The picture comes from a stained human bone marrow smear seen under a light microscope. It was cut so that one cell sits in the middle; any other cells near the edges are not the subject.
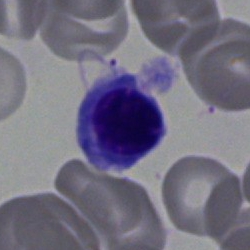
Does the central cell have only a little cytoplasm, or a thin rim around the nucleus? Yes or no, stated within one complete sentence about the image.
Yes, around the nucleus there is only a narrow rim of cytoplasm.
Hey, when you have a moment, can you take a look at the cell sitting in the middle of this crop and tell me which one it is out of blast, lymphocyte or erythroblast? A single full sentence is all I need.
Present in the middle of the crop is an erythroblast.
